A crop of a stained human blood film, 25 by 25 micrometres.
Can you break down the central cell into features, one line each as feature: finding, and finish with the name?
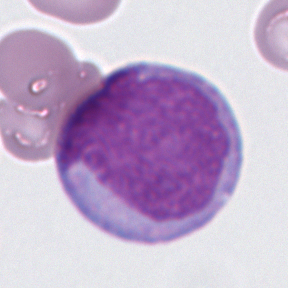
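Chromatin: finely granular, evenly spread
Cytoplasm: pale blue
Granules: none visible in cytoplasm
Surface: no projections
Name: atypical promyelocyte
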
